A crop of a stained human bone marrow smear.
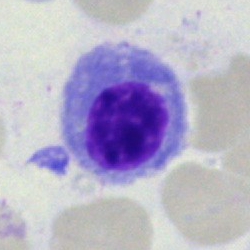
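Erythroblast in the middle of this stained bone marrow smear. You'll notice its chromatin is dark purple and coarsely clumped, with paler patches in between, and there's no distinct nucleolus. Its cytoplasm is plentiful and blue, without any distinct granules.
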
